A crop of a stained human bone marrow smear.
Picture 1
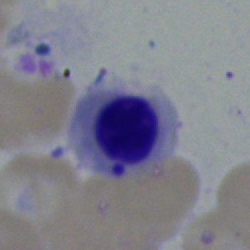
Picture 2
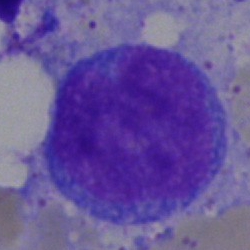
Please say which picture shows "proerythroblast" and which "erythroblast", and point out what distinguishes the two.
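Picture 1 shows the erythroblast, and picture 2 shows the proerythroblast. In picture 1 the nuclear chromatin is dense and stains dark blue-purple, whereas in picture 2 it is fine and evenly spread, with only faint darker patches. The erythroblast has a moderate rim of pale blue-grey cytoplasm that is wider to the left of the nucleus than to the right, while the proerythroblast has only a thin rim, and that rim is deep blue.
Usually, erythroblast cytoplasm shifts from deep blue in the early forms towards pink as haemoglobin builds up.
Neither cell shows granules in its cytoplasm.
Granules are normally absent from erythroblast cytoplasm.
Both outlines are round, roughly so in picture 1 and round and smooth in picture 2. Pale red cells lie against the lower side of the erythroblast, while round white empty spaces sit to the left of and above the proerythroblast.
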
